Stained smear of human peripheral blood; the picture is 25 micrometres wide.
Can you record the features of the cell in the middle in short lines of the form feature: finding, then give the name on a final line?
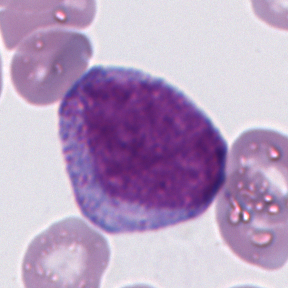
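Cytoplasm: blue crescent, widest at the lower left
Upper right edge: only a very thin cytoplasmic rim around the nucleus
Vacuoles: none seen
Surface: no blebs or hair-like projections
Identity: promyelocyte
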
